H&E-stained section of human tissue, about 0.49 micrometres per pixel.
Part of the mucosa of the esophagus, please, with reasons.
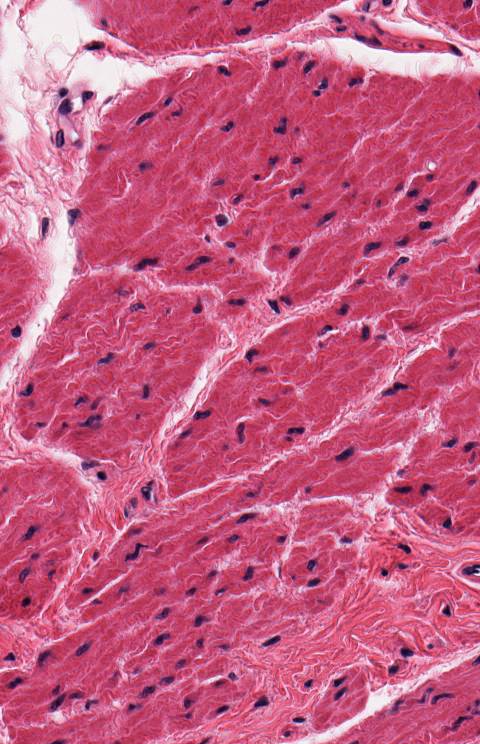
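First, the name: smooth muscle. Second, the arrangement: thin pale pink strands of connective tissue divide it into irregular bundles, and within each bundle the eosinophilic fibres run roughly parallel. Third, the nuclei: dark purple, elongated and spindle-shaped, lying singly throughout the bundles. Fourth, the cytoplasm: deep pink, finely fibrillar, with no visible cross-striations.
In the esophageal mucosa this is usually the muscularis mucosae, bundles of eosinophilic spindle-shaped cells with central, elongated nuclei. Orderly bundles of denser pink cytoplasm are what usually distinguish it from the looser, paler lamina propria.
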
